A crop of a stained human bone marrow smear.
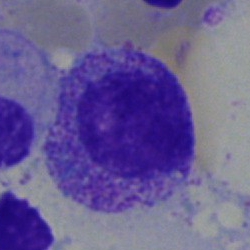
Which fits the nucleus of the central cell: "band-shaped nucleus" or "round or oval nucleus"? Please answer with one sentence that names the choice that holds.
Its nucleus is a round or oval mass rather than a curved band.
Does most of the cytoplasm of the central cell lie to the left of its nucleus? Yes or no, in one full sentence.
Yes, most of the cytoplasm lies to the left of the nucleus.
